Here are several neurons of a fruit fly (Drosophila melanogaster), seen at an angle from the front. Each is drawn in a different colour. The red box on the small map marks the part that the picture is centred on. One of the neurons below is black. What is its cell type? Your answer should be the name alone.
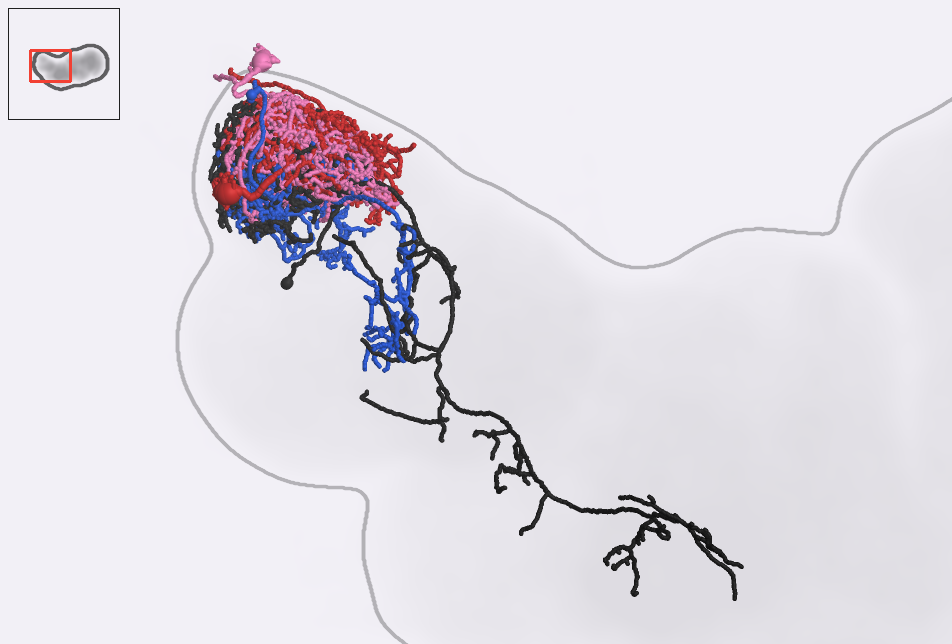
INXXX126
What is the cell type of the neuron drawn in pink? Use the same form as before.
MNad15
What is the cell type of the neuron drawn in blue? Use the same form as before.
INXXX215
